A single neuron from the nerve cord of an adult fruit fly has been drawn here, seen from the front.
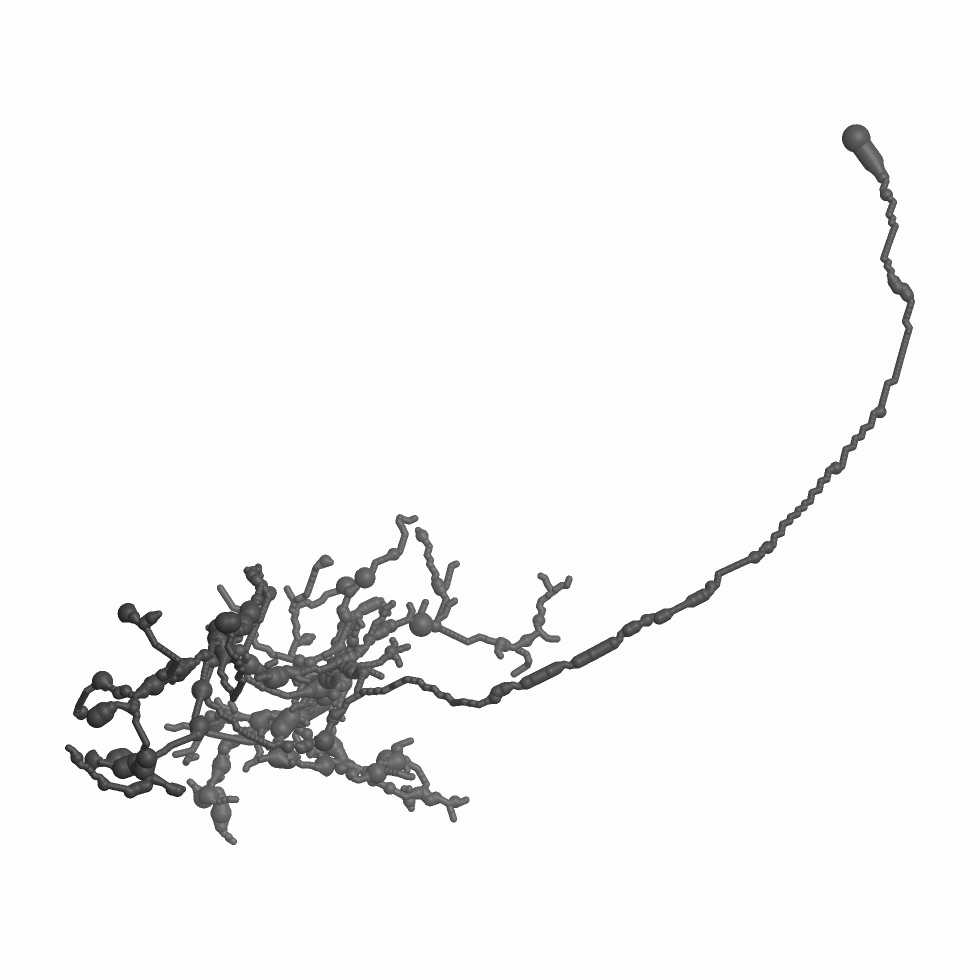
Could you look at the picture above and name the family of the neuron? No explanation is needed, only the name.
hemilineage 09A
